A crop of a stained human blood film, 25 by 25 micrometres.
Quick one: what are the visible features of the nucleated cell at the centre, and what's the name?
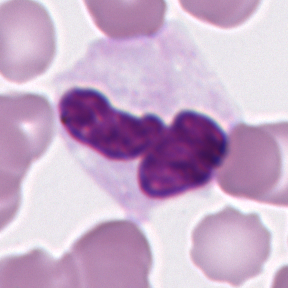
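Outline irregular, somewhat angular rather than round. Nucleus elongated, lying roughly left to right across the cell. Cytoplasm plentiful, very pale lilac, widest above the nucleus. Segmented neutrophil.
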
